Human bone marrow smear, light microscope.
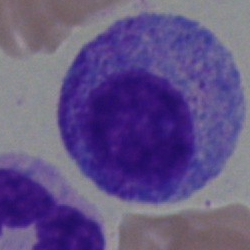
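Myelocyte, the cell in the middle of a stained human bone marrow smear. Its outline is round and smooth, and the nucleus sits off-centre toward the lower left. The cytoplasm is stained blue and shows no vacuoles.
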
